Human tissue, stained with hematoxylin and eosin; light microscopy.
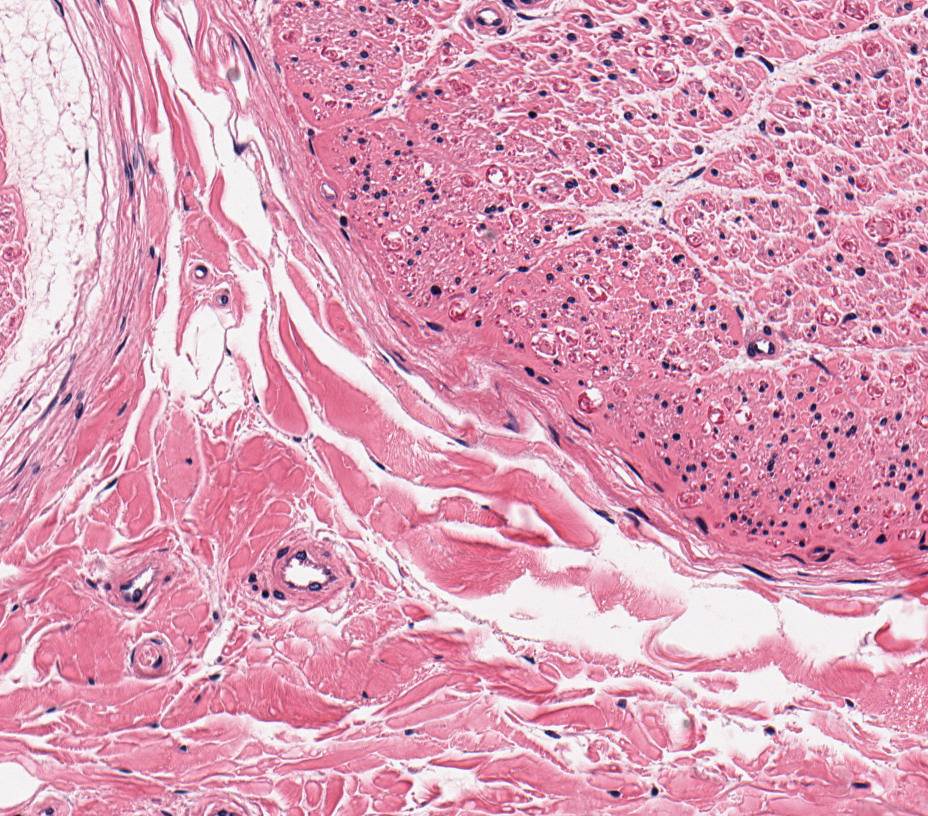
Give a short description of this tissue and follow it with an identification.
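This bundle's cut across, showing many small round fibre profiles, many with a central dot inside a pale halo. Small dark oval nuclei are scattered evenly through it. Its lower left edge is bordered by a thin layer of flattened spindle nuclei running parallel to its curve. The lower half is coarse pink collagen in bundles going different ways, with sparse flattened nuclei. That's tibial nerve.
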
